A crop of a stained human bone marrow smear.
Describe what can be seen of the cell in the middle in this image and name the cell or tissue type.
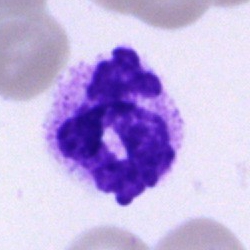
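This one's roughly round to oval in outline. Its nucleus makes a closed ring around a small pale hole in the middle, and the outer edge of that ring is knobbly and lumpy. I can't see any nucleoli. It's a segmented neutrophil.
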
